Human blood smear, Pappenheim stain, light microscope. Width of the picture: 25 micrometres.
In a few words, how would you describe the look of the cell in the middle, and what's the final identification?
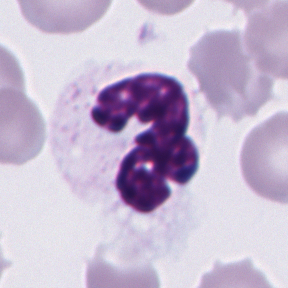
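Chromatin dark purple, coarsely clumped; no nucleoli visible in the nucleus. Cytoplasm abundant, pale pinkish-lilac, with fine, sparse lilac granules. Result: segmented neutrophil.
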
